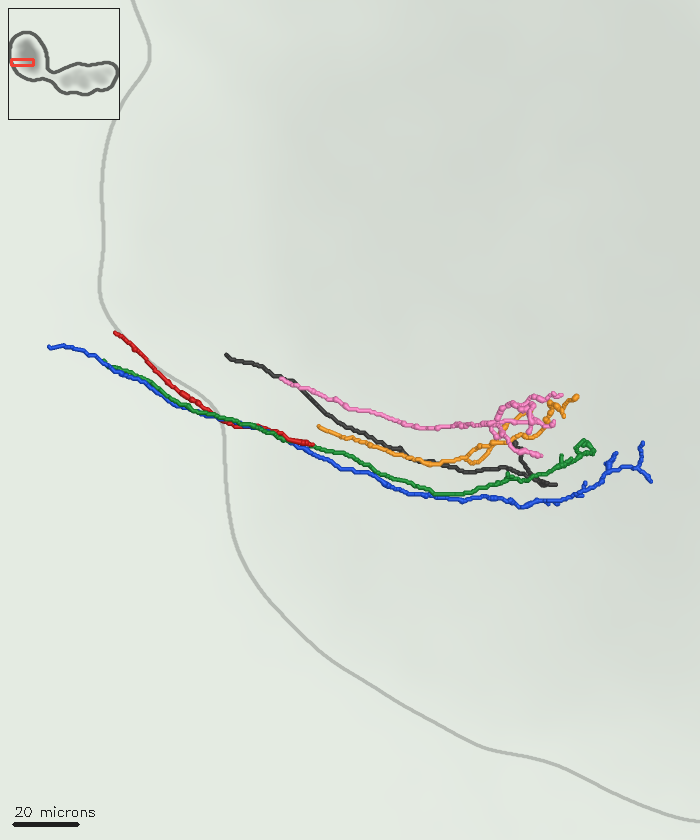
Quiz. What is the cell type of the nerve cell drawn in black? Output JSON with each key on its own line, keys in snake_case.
{
 "cell_type": "JO-mz"
}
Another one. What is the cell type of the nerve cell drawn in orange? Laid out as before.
{
 "cell_type": "JO-EV1"
}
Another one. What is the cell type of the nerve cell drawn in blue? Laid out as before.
{
 "cell_type": "JO-EV6"
}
